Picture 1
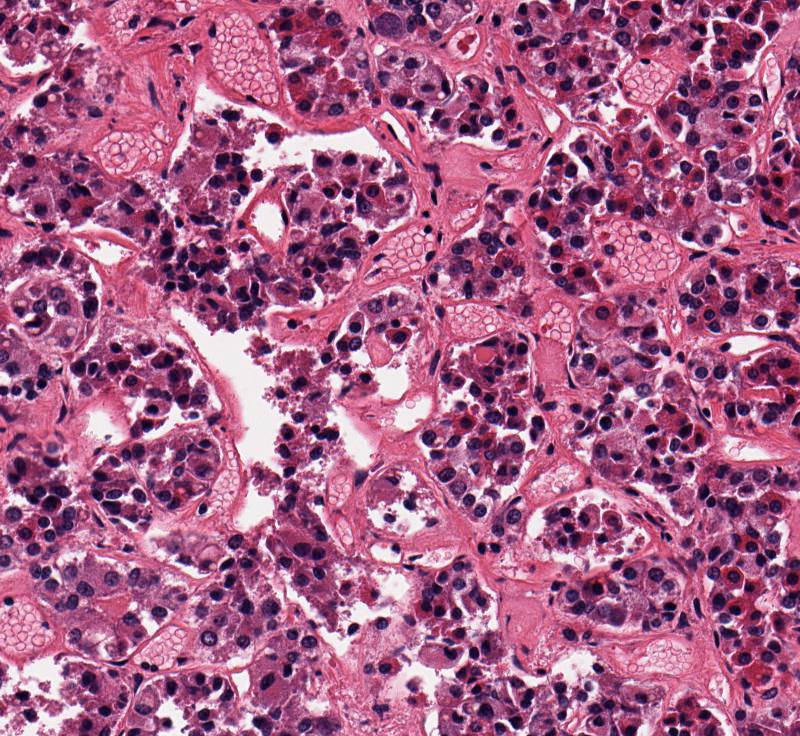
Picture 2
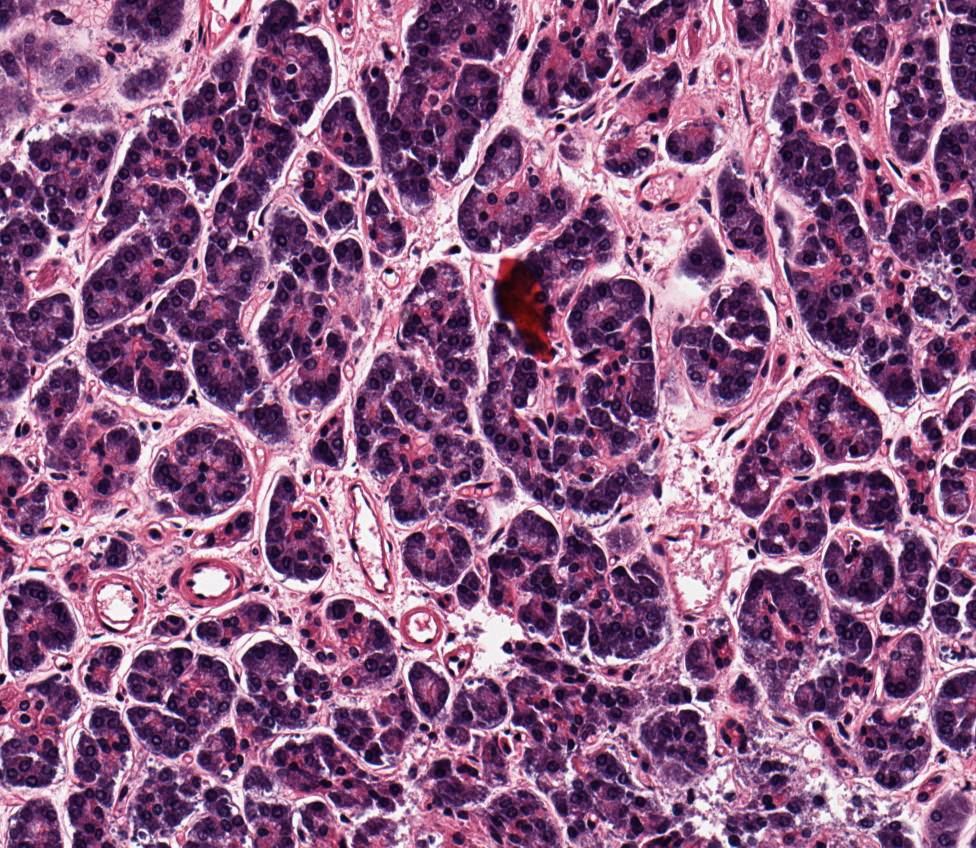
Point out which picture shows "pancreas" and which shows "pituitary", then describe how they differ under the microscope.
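In this pair, the pituitary is picture 1 and the pancreas picture 2. Pituitary cells lie throughout in rounded nests and cords separated by thin pink fibrous septa; the pancreas is broken throughout into many small rounded clusters of glandular cells separated by thin pink stroma strands.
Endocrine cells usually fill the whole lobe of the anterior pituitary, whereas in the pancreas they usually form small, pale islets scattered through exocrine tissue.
These clusters consist of small acini whose cells crowd around tiny central lumina and have dense, dark purple, granular cytoplasm, whereas bright red granular cytoplasm marks scattered pituitary cells. Nuclei are small, round and dark in both, most of them in the pituitary and one per cell in the pancreatic acini.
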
